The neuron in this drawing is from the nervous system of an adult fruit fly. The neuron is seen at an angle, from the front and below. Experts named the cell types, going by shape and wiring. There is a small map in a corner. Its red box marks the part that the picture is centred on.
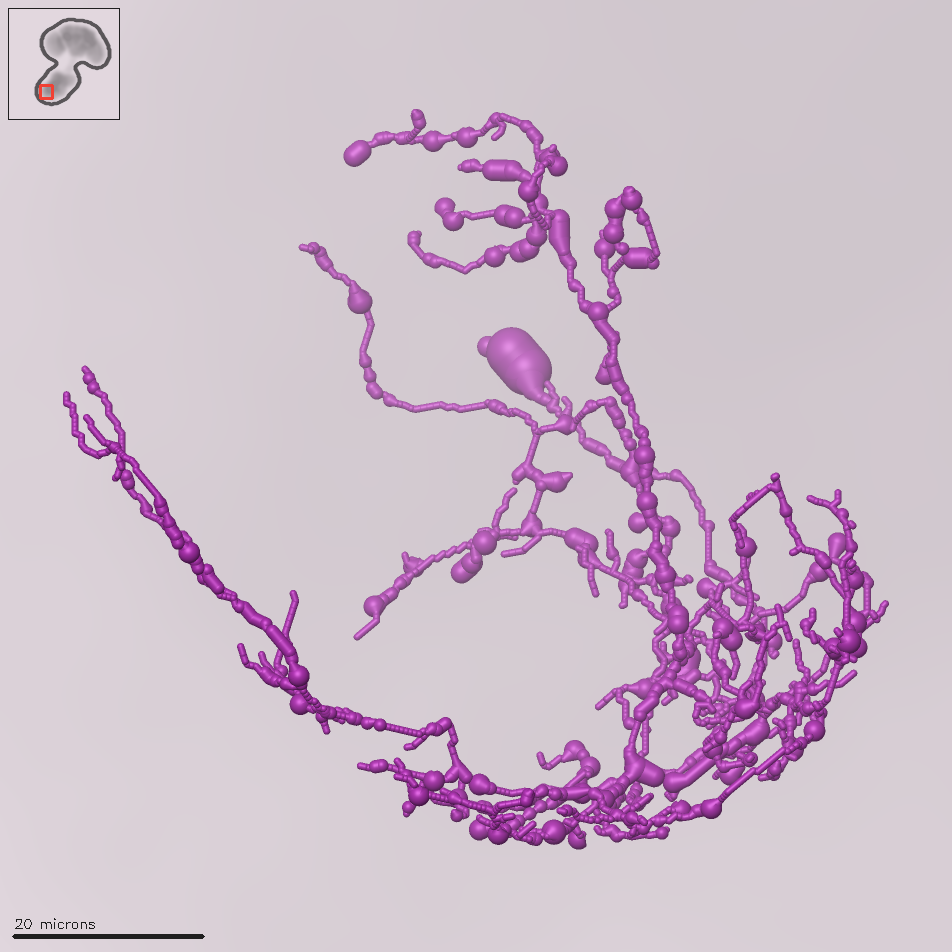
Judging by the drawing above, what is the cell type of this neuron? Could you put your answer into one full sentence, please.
For this neuron, the cell type is INXXX374.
